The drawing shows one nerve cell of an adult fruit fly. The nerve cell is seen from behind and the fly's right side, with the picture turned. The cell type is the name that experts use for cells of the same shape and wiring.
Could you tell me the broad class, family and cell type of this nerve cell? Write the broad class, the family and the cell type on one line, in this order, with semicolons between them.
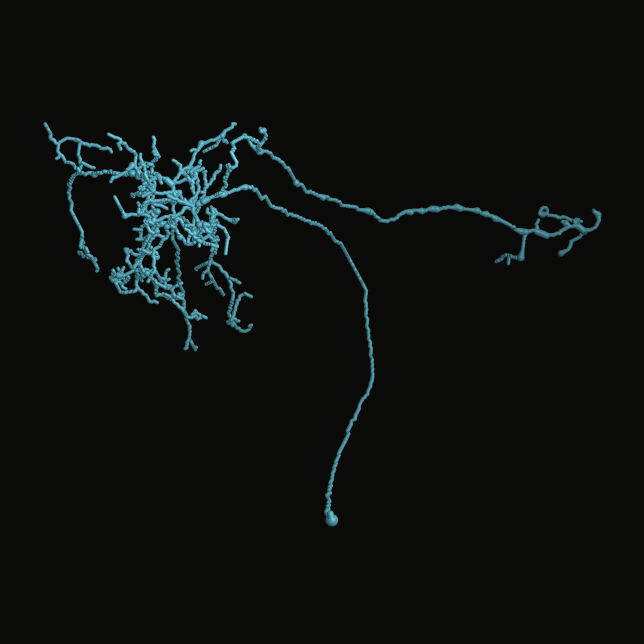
central-brain intrinsic neuron; hemilineage WEDa2; WED031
